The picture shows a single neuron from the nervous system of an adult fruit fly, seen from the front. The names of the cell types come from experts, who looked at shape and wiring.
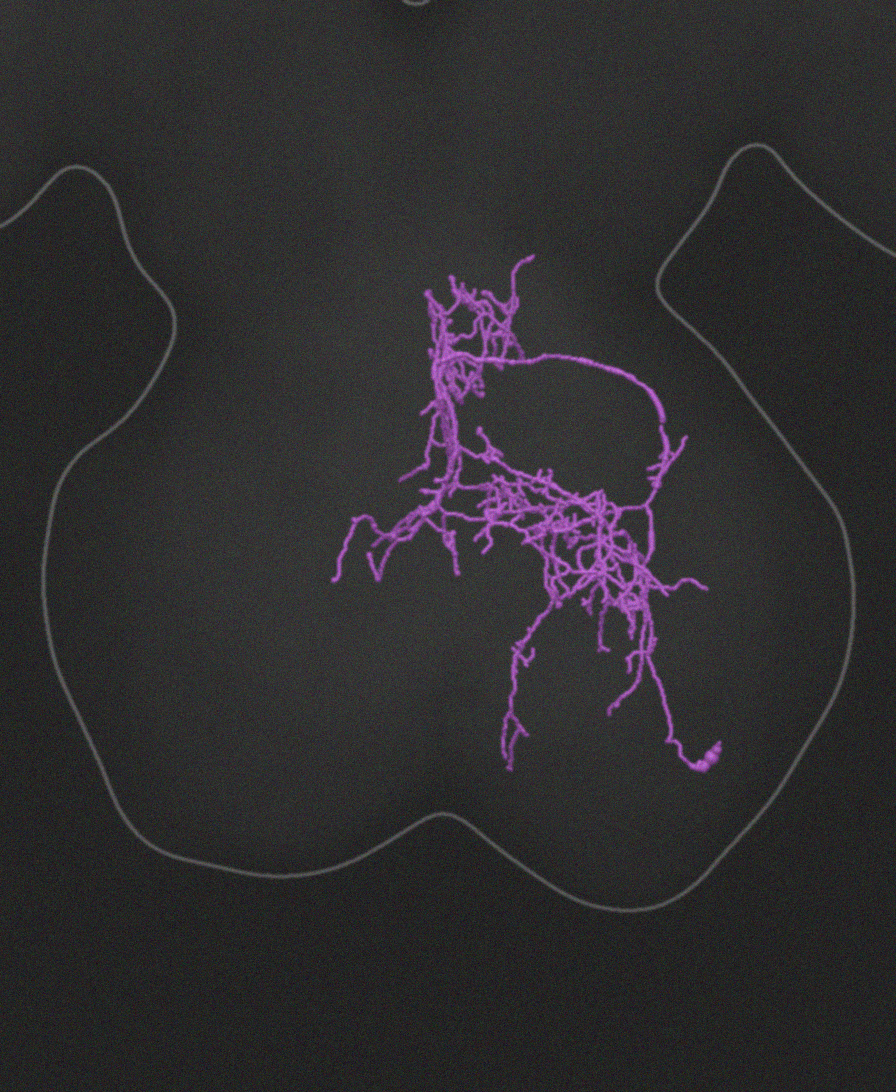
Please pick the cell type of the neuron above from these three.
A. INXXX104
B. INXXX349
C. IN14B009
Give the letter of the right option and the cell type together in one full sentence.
The neuron's type of cell is IN14B009, as in option C.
